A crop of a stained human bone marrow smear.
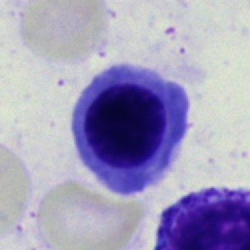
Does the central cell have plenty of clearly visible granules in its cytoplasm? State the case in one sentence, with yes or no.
No, the cytoplasm does not hold many granules; none are visible in it.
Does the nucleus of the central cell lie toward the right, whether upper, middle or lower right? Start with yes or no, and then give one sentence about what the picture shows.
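No. The nucleus sits slightly off-centre toward the left of the cell.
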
